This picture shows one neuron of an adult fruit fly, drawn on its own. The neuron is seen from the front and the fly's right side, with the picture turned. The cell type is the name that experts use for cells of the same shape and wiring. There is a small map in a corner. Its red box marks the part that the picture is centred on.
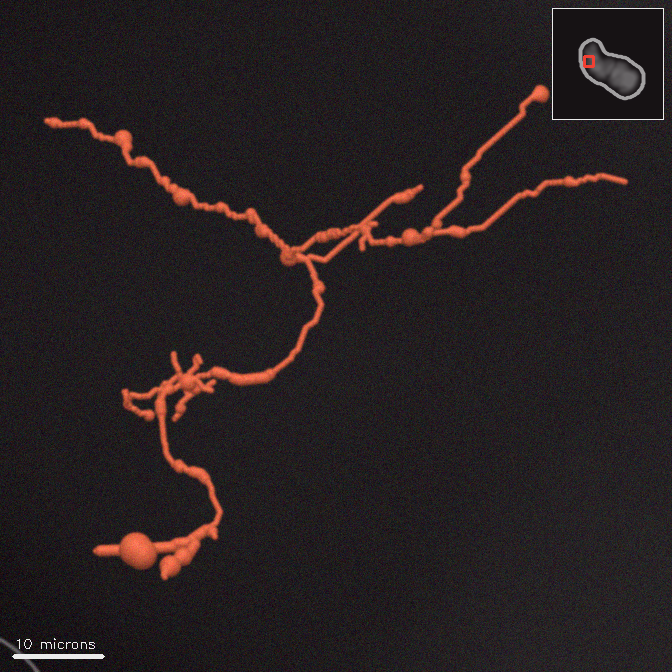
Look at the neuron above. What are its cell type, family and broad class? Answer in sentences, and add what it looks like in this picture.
It is of cell type MNml78. Its family is hemilineage 15B. Its broad class is motor neuron of the nerve cord. The cell body can be seen at the lower left of the picture. From left to right in the picture it spans about 65 microns.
